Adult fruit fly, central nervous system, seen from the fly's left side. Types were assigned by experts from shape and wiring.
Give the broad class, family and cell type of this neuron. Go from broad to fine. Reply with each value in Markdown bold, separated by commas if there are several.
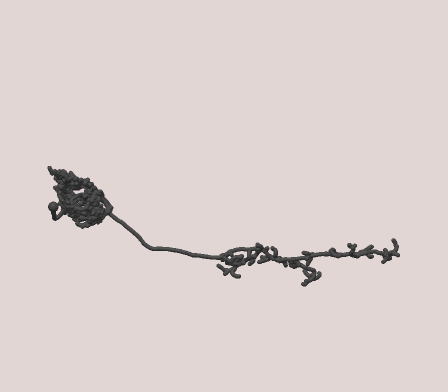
**descending neuron**, **hemilineage MD3**, **DNge129**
